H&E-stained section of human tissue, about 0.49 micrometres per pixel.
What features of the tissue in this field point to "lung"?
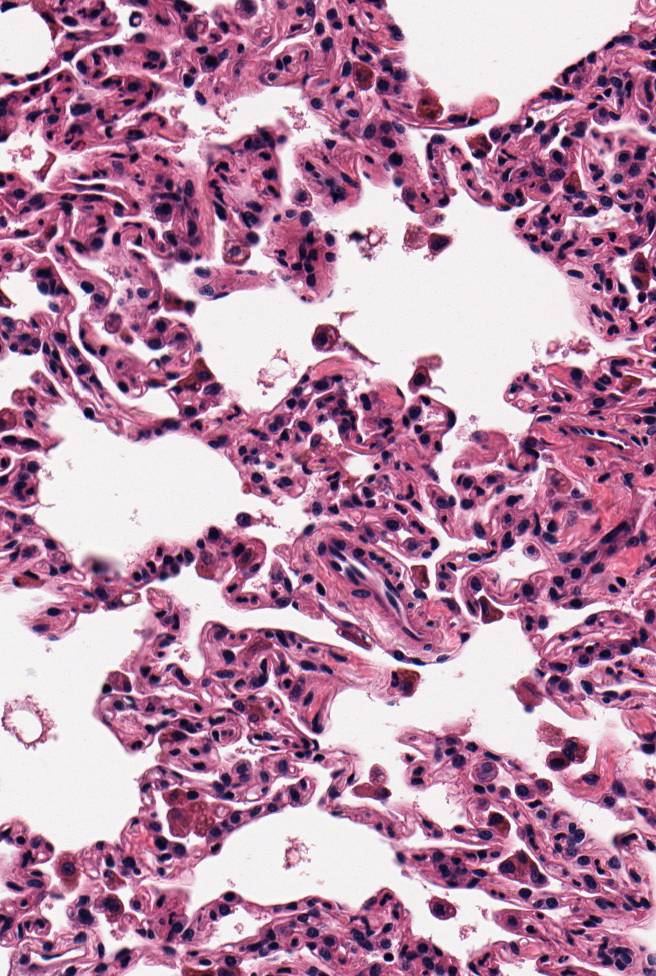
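Goes with lung: a meshwork of branching, cell-rich pink walls separating irregular empty spaces of varying size.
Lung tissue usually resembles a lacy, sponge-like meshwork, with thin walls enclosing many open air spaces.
Spaces white and largely empty, holding only a few detached cells and small wisps of debris. Rounded cells with granular brown cytoplasm scattered within the spaces and along the walls throughout the field. No fat cells anywhere in the field.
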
